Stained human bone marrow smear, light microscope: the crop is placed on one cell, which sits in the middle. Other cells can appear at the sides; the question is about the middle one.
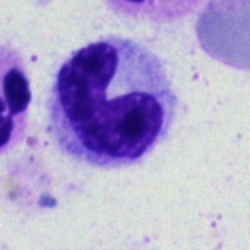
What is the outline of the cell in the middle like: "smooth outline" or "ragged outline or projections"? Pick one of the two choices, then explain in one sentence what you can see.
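Smooth outline. The cell has a round, smooth outline.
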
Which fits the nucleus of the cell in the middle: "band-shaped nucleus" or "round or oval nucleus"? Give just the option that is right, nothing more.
Band-shaped nucleus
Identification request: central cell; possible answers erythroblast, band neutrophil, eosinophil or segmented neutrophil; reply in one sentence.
At the center of the crop sits a band neutrophil.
